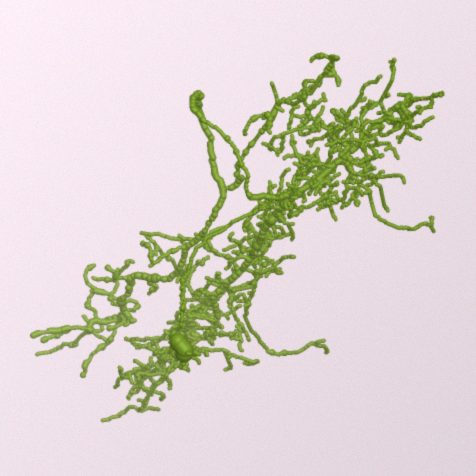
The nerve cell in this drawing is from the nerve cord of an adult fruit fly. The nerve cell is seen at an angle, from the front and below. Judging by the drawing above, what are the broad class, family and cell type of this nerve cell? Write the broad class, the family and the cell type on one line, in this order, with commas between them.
nerve-cord intrinsic neuron, hemilineage 12A, IN12A008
